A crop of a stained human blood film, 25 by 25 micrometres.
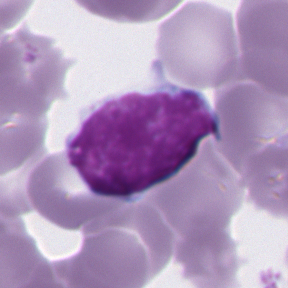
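Typical lymphocyte: the nucleus fills almost the whole cell, and the cytoplasm is a very thin rim, seen best along the upper and right edges. No granules are visible in the cytoplasm. A faint, thin pale strand projects from the top edge.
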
